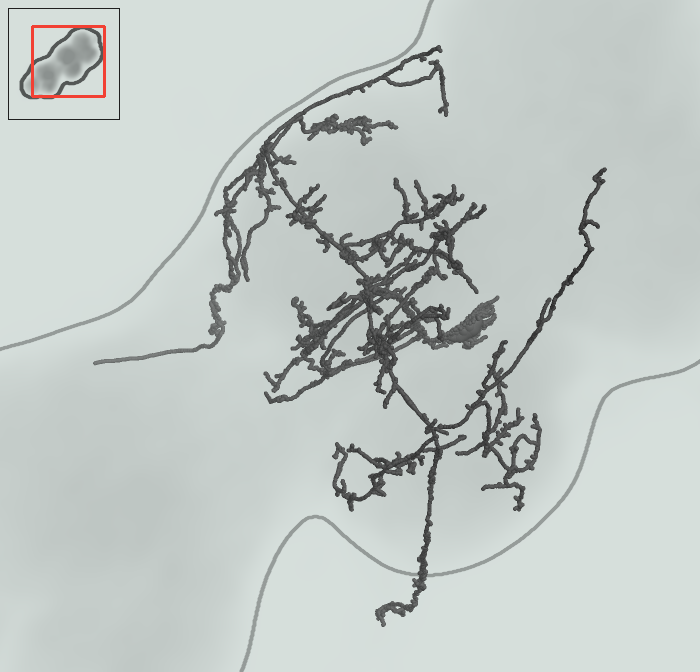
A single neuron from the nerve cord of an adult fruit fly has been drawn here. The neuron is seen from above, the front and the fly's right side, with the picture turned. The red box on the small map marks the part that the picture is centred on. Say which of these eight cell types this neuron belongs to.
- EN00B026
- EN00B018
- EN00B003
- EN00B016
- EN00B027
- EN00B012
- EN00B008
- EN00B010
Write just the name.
EN00B008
